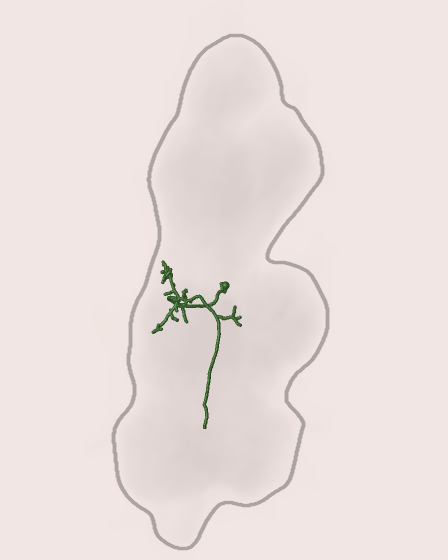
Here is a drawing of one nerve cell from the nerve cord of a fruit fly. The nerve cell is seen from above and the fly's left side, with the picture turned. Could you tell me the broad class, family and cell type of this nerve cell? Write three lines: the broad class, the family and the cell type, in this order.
nerve-cord intrinsic neuron
hemilineage 06A
IN06A022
